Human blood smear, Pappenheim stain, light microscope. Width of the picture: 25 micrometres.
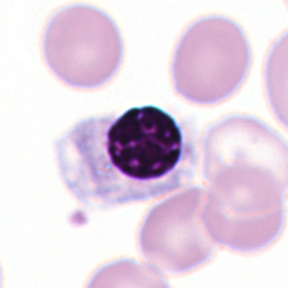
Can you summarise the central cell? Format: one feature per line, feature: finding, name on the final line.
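Chromatin: very dark purple, densely clumped, thin paler pinkish-purple streaks between clumps
Nucleoli: none visible
Surrounding area: pale greyish-lilac, reaching much farther left than right
Edge of pale area: irregular, angular, not round
Name: normoblast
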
